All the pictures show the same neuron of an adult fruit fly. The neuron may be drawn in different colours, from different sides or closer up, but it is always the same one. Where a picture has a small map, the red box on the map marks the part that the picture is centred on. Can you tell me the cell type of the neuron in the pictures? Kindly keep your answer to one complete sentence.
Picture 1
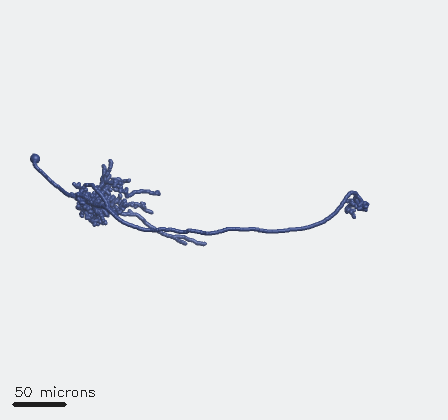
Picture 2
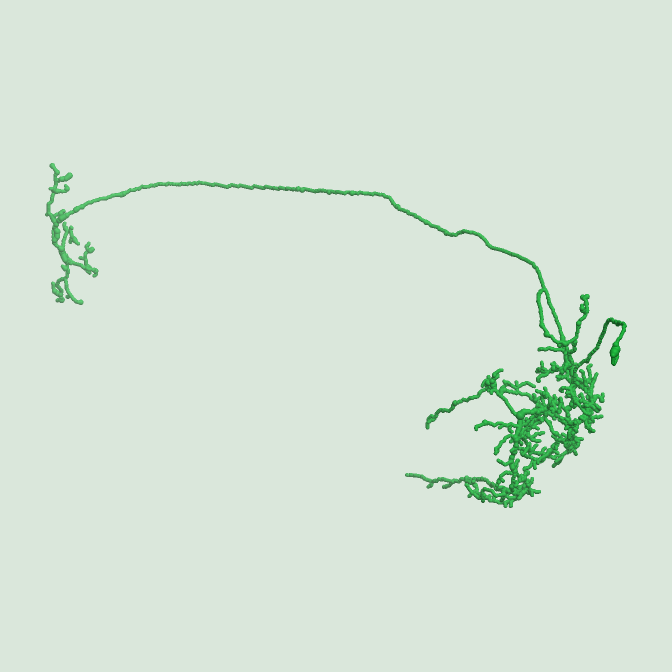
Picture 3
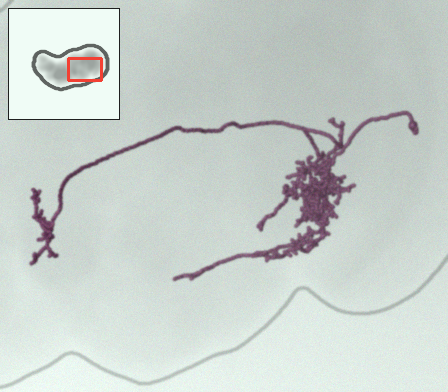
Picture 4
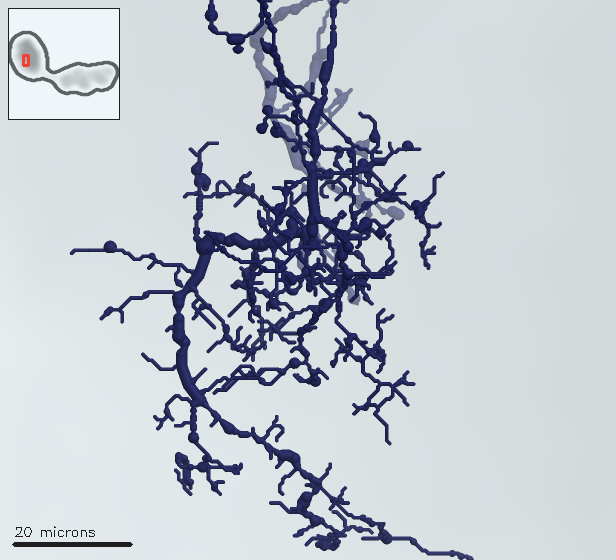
This neuron counts as a member of the cell type CB3364.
